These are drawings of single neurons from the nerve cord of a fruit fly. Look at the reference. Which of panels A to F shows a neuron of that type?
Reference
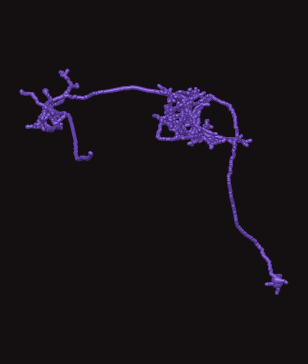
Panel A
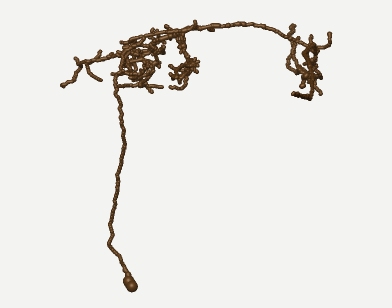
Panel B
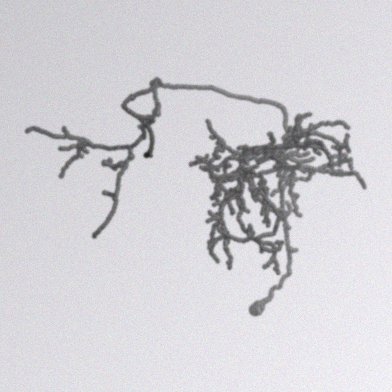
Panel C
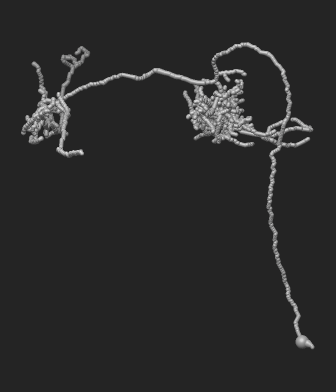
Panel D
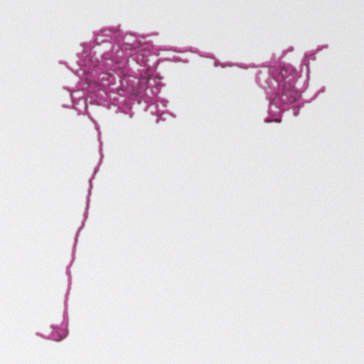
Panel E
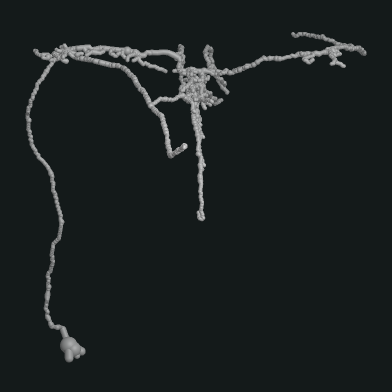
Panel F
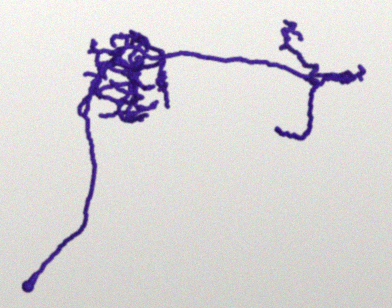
C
